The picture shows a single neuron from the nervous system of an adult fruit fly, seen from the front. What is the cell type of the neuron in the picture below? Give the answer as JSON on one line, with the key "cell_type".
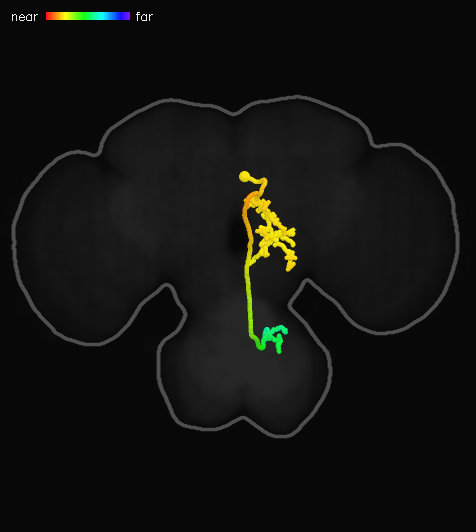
{"cell_type": "DNpe009"}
